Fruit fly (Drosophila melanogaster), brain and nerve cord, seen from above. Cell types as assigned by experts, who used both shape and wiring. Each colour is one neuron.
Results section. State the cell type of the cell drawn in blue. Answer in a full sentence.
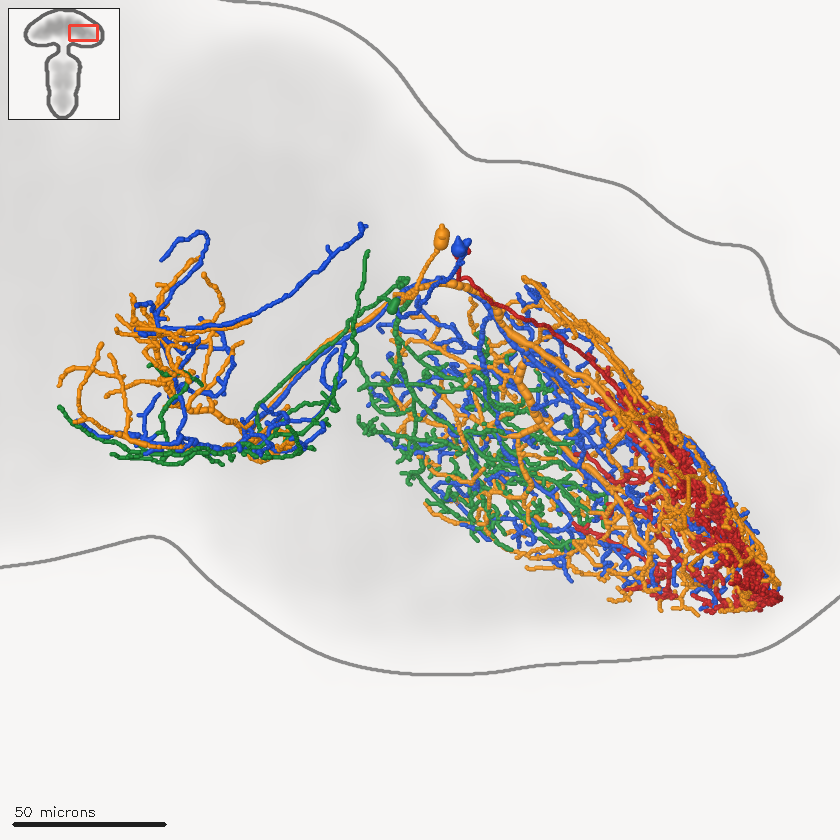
The cell type is MeVP41.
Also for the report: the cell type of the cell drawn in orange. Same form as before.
The cell type is MeVP36.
